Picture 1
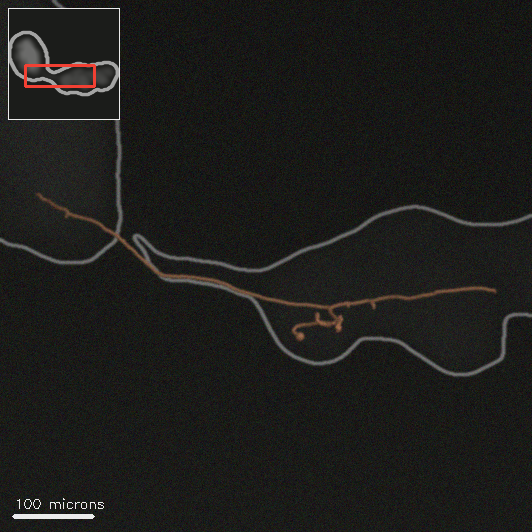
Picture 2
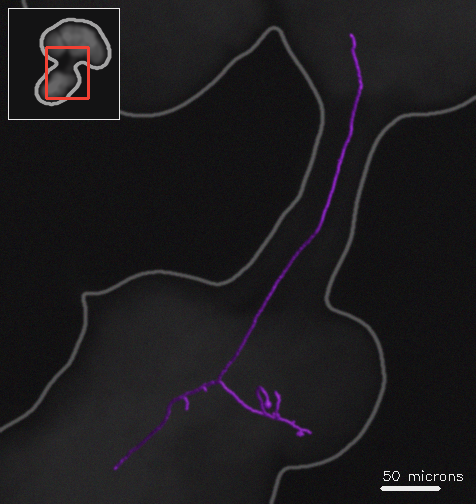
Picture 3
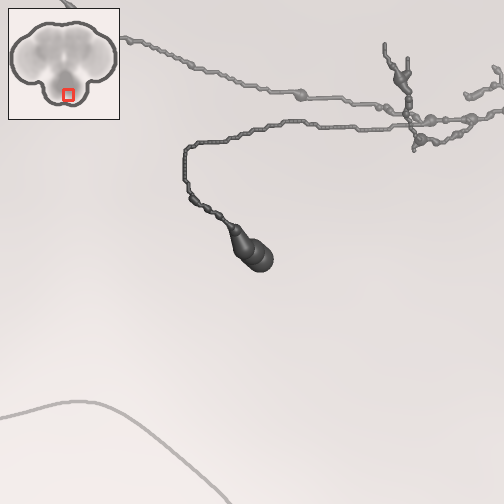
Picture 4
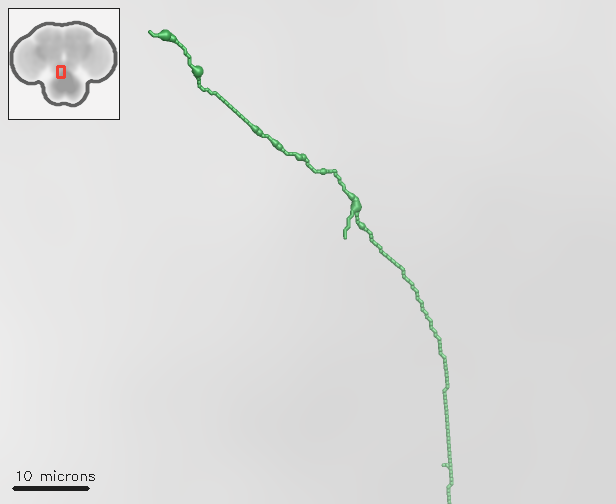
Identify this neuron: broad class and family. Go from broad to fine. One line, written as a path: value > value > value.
ascending neuron > hemilineage 10B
